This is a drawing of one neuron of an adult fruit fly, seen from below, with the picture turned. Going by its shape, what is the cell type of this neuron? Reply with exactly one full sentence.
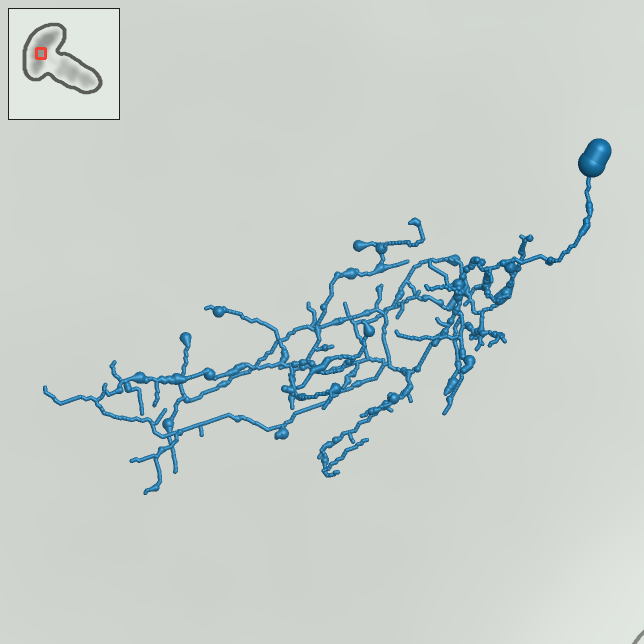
The cell type designation of this neuron is CB0973.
